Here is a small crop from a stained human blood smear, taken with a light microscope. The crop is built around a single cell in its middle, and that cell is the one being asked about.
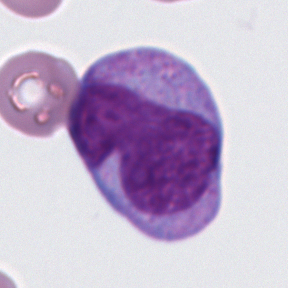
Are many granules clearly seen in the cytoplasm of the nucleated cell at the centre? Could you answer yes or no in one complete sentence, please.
Yes, the cell's cytoplasm contains many granules that can be seen.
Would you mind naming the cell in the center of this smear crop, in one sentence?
In the middle of this smear crop is an atypical promyelocyte.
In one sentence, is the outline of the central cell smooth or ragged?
The cell shows a smooth outline that lacks any surface projections.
